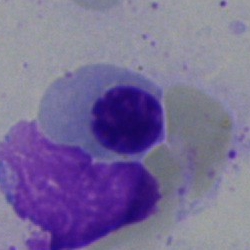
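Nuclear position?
Off-centre, toward the right side.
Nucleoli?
None seen.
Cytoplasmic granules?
Absent; border smooth, without projections.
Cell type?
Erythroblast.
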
